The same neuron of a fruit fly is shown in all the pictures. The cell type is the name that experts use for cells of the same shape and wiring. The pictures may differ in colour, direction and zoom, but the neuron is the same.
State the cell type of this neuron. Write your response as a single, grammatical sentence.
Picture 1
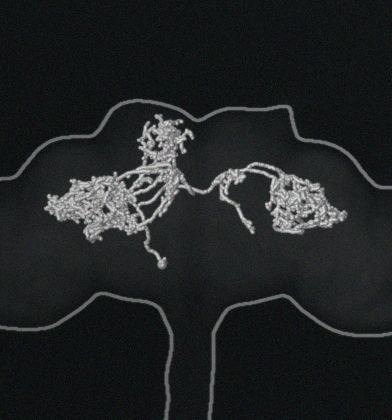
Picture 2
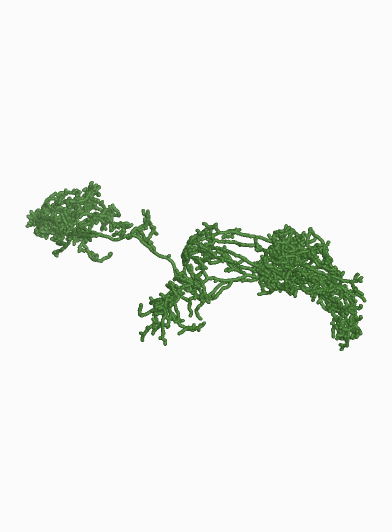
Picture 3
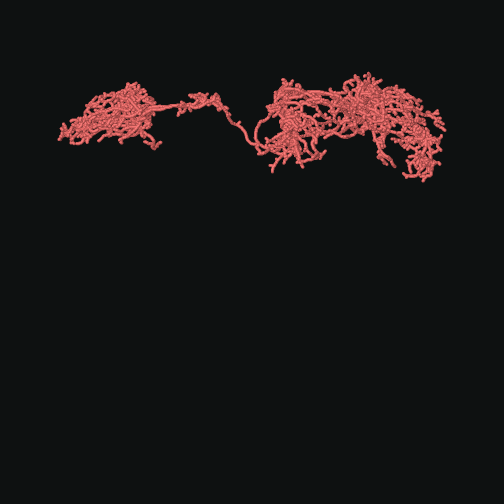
The cell type designation of this neuron is SMP503.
